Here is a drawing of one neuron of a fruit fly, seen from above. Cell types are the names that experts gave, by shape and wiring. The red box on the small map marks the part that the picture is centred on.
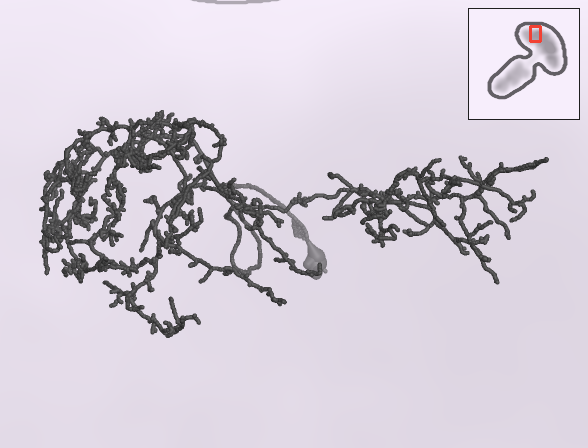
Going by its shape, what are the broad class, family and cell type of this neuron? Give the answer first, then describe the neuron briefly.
This is a central-brain intrinsic neuron. Its family is hemilineage LHa2. Its cell type is LHAV2k11_a. It lies in the brain. The picture shows dozens of branch ends.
